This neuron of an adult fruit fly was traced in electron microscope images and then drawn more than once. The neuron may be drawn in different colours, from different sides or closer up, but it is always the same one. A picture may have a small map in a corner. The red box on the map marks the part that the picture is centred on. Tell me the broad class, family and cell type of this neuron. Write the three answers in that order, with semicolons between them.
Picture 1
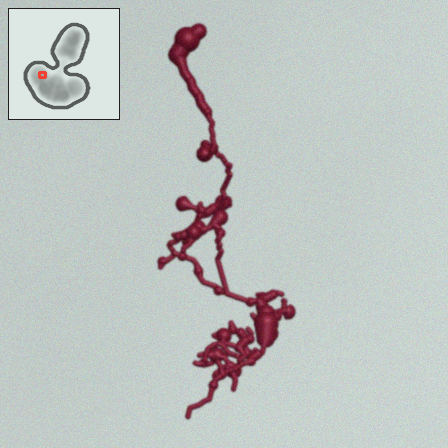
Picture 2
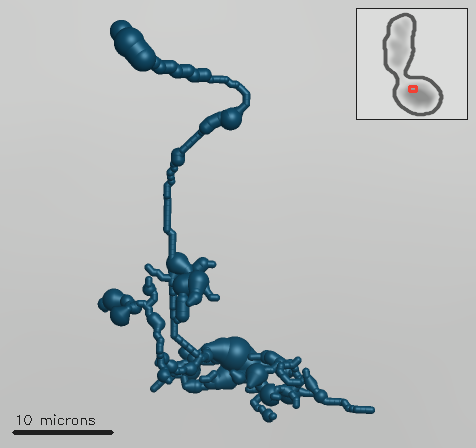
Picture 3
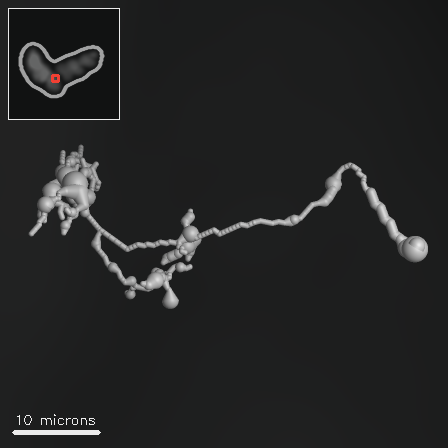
optic-lobe intrinsic neuron; T; T5a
